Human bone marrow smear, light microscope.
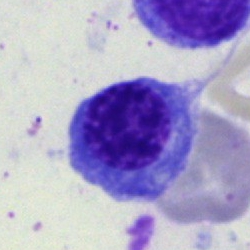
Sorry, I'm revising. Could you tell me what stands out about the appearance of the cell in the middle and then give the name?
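Irregular in outline, the cell shows slight angular bulges. A thin cytoplasmic strand runs from its upper right toward the cell above. Its chromatin is dark purple and coarsely clumped, and no granules are seen in the cytoplasm. This cell is an erythroblast.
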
